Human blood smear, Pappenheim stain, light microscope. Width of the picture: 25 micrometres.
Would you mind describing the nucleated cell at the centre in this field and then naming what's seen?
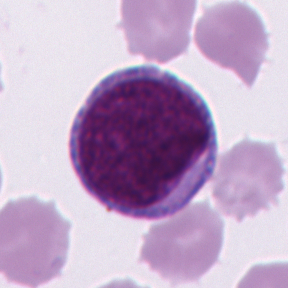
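Outline round and smooth. Cell about 13 micrometres across; nucleus about 11 micrometres across. No distinct nucleolus seen. Cytoplasmic rim widest at lower right. No granules visible in cytoplasm. Cell: myeloblast.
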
